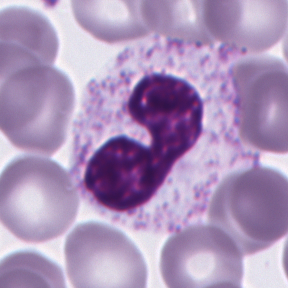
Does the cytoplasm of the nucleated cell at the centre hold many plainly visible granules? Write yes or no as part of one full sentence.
Yes, in the cytoplasm of this cell, many granules are visible.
